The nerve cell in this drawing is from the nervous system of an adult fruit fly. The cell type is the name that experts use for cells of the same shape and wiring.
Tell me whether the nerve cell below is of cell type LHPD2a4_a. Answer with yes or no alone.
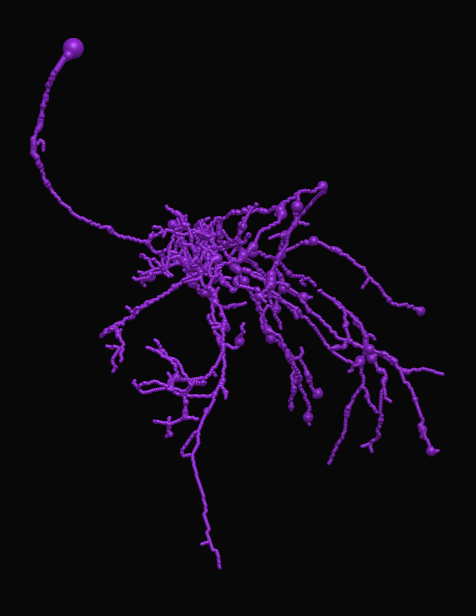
yes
